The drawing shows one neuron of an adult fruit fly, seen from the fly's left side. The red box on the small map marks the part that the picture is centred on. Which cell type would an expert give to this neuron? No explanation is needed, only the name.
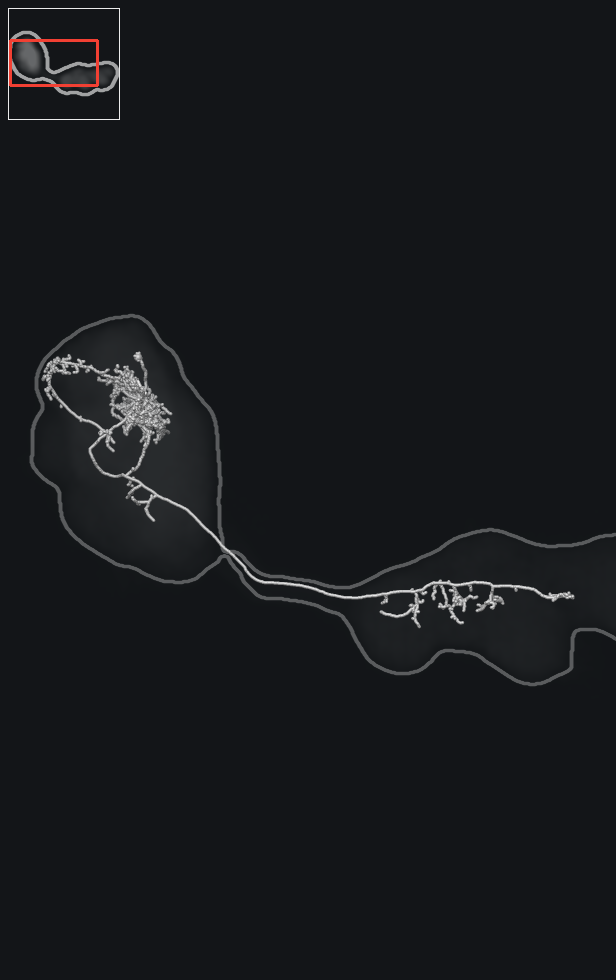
DNp59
